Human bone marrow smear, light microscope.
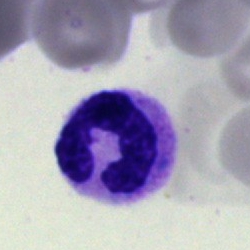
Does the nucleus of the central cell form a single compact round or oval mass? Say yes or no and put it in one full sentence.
No, the nucleus takes the form of a curved band with no separate lobes.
